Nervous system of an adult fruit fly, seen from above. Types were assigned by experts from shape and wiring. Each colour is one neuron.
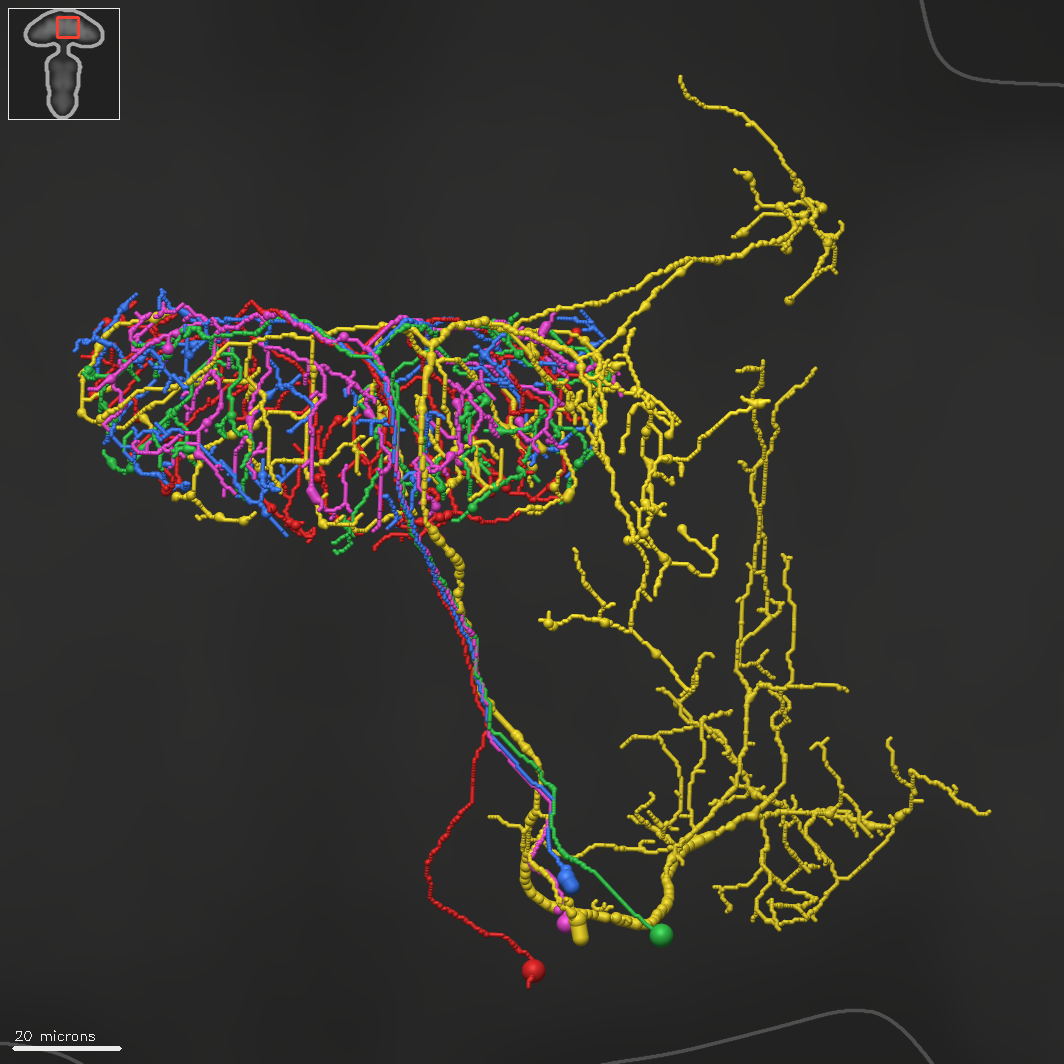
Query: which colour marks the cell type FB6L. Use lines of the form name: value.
colour: blue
